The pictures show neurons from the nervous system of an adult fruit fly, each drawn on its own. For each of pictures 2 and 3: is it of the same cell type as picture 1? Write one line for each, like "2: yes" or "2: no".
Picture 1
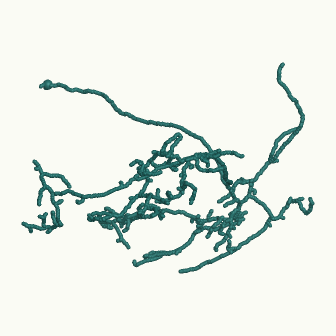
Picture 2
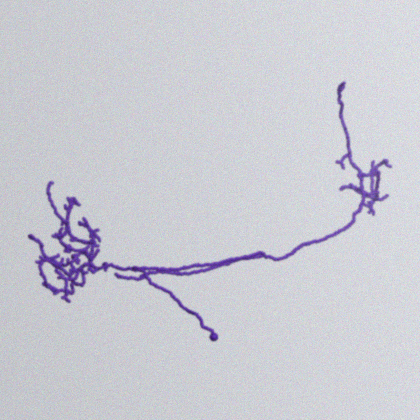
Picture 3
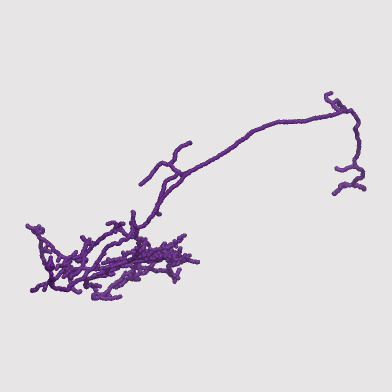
2: no
3: no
